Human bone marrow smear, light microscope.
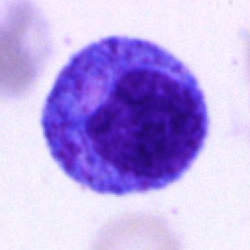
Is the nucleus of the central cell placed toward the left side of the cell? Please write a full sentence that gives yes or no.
No, the nucleus sits toward the right, whether upper, middle or lower.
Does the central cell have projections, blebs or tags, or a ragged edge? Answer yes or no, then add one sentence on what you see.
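No. The cell outline is round, with no surface projections.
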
